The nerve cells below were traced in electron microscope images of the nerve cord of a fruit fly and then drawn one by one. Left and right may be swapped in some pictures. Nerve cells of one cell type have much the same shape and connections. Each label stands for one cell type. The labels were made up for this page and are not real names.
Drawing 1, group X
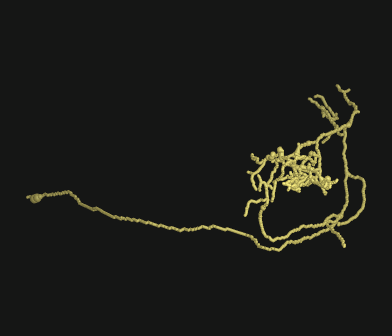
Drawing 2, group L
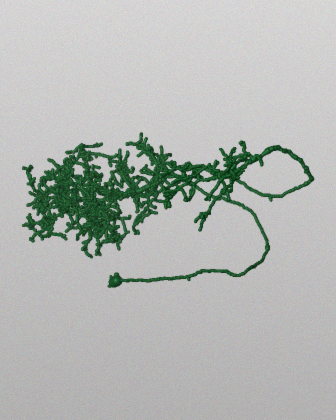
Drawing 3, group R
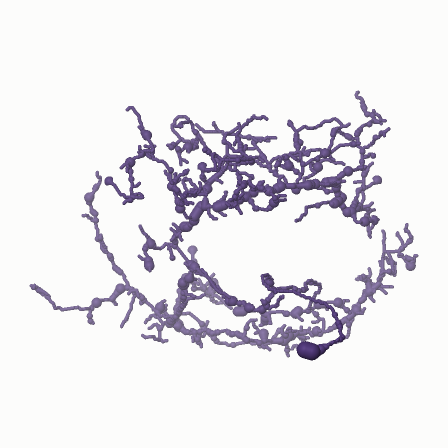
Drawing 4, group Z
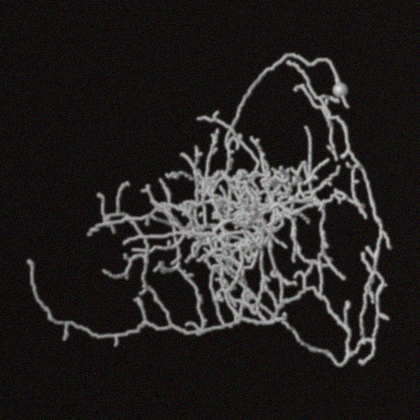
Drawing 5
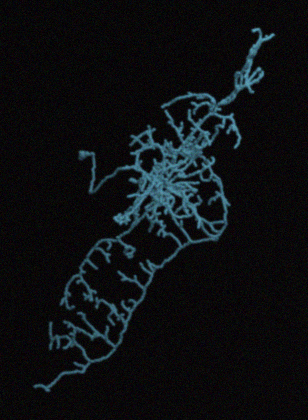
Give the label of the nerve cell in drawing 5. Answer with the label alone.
group Z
